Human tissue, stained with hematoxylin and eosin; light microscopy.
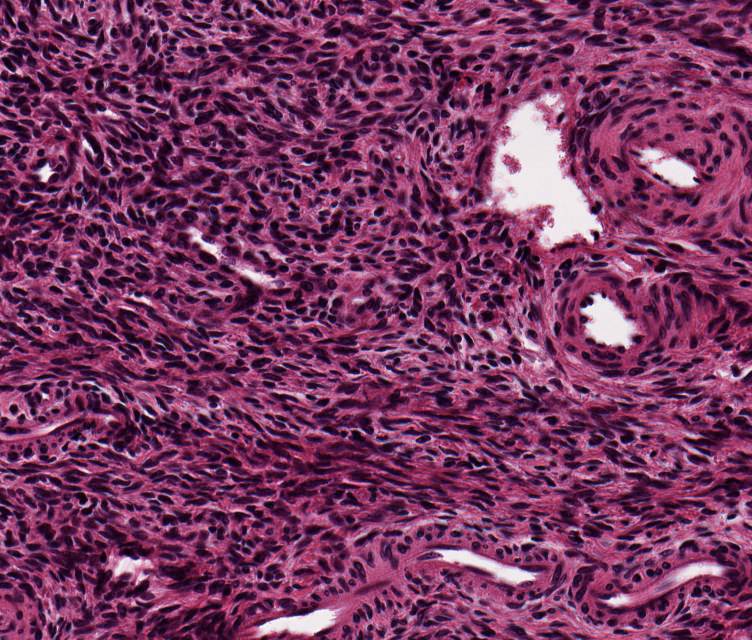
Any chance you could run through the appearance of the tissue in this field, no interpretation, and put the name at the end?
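What I see first is a field filled entirely by densely packed spindle-shaped cells, with no covering epithelium. Their nuclei look oval to elongated, dark-staining and closely crowded. Cytoplasm is scant and pink, and the cell borders are indistinct. In the lower half the cells run mostly horizontally in streams. This is ovary.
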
